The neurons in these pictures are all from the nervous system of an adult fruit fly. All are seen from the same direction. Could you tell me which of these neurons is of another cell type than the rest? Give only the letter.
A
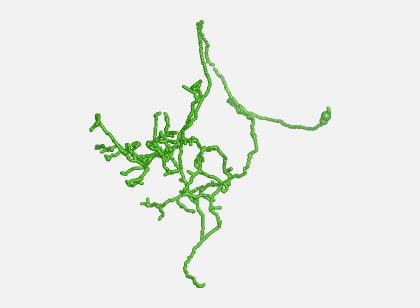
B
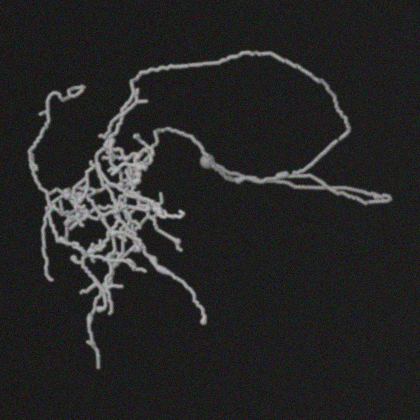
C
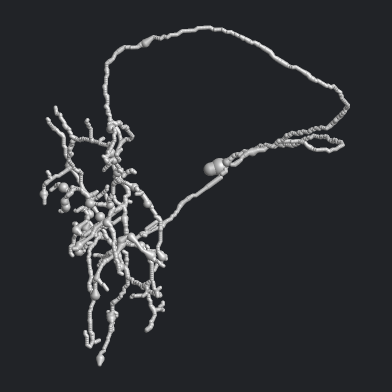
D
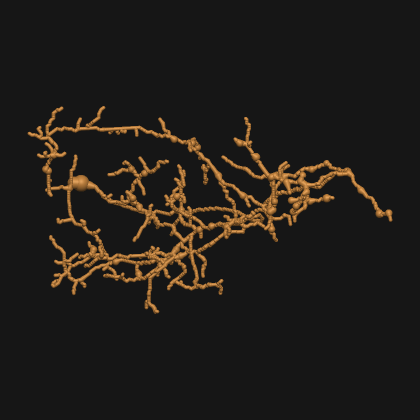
D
